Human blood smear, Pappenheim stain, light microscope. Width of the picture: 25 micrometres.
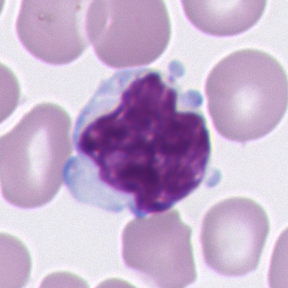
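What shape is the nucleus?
Its outline is irregular and lobed, with several notches, and no distinct nucleoli can be seen in it.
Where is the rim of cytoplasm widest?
On the left side of the nucleus.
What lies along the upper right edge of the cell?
Small, round, pale blue blebs bulge out there.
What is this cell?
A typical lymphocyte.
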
